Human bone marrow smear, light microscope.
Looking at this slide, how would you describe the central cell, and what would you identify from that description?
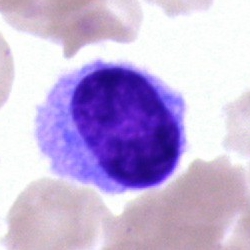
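Off-centre toward the right side of the cell sits the nucleus, its chromatin dark purple and dense. The cytoplasm is pale lilac-blue and forms a broad crescent, mainly on the left side of the cell. The cell is a hairy cell.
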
